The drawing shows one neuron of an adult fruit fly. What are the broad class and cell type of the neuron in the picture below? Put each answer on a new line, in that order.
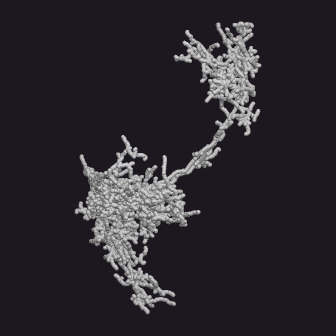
central-brain intrinsic neuron
VES001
